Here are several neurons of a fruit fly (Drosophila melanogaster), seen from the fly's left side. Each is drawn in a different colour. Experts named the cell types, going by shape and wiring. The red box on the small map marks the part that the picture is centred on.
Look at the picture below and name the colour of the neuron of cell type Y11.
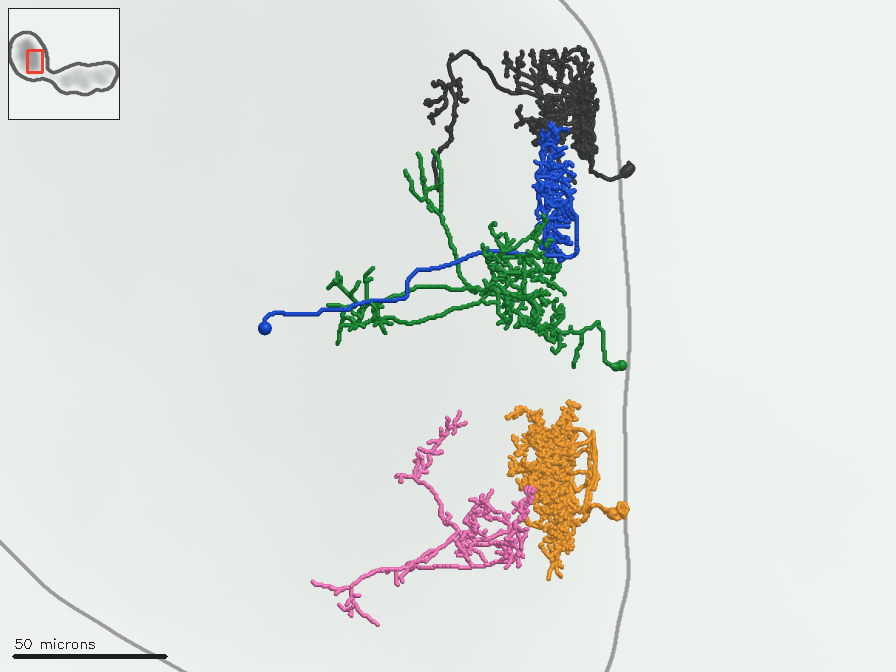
green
